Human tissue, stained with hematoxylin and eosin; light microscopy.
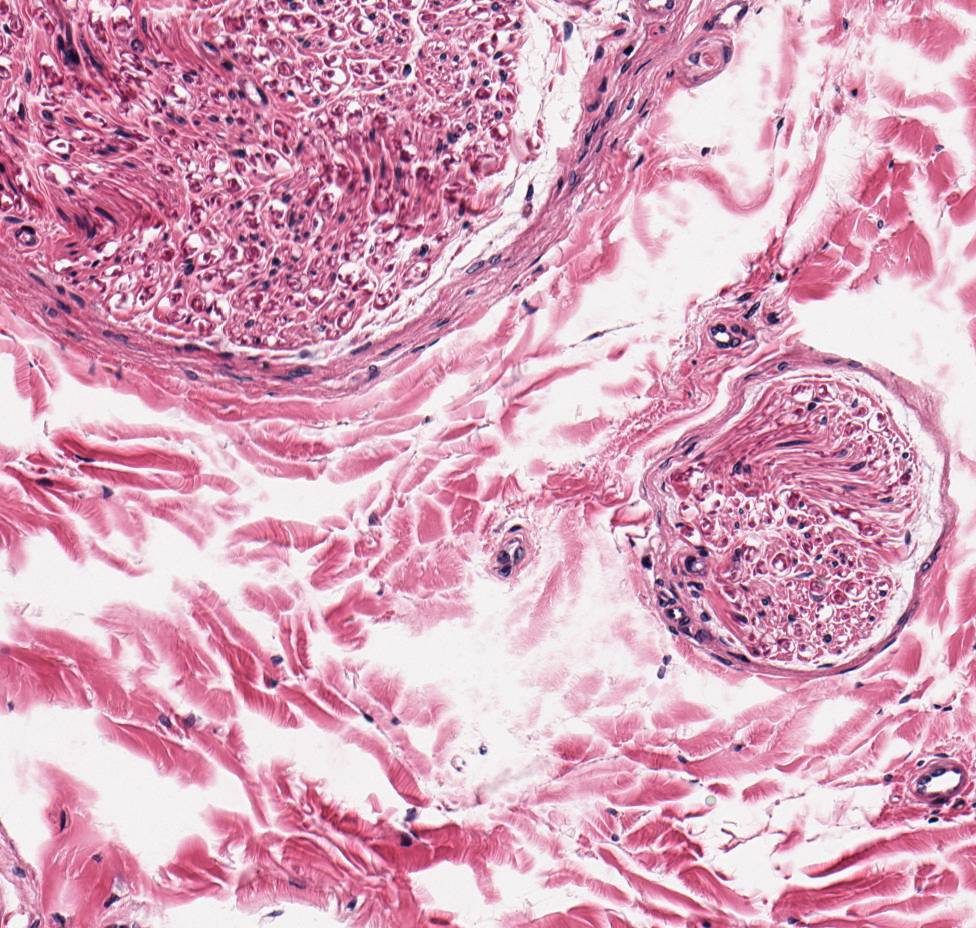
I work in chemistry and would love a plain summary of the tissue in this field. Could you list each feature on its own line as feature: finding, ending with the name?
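Nerve fascicles: two, rounded; large at upper left, smaller right of centre
Fascicle contents: small round axon profiles, each ringed by a pale halo; bubbly look
Remaining field: bright pink fibre bundles, varied, mostly oblique directions
Nuclei in fibre bundles: sparse, small, dark
Name: tibial nerve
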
